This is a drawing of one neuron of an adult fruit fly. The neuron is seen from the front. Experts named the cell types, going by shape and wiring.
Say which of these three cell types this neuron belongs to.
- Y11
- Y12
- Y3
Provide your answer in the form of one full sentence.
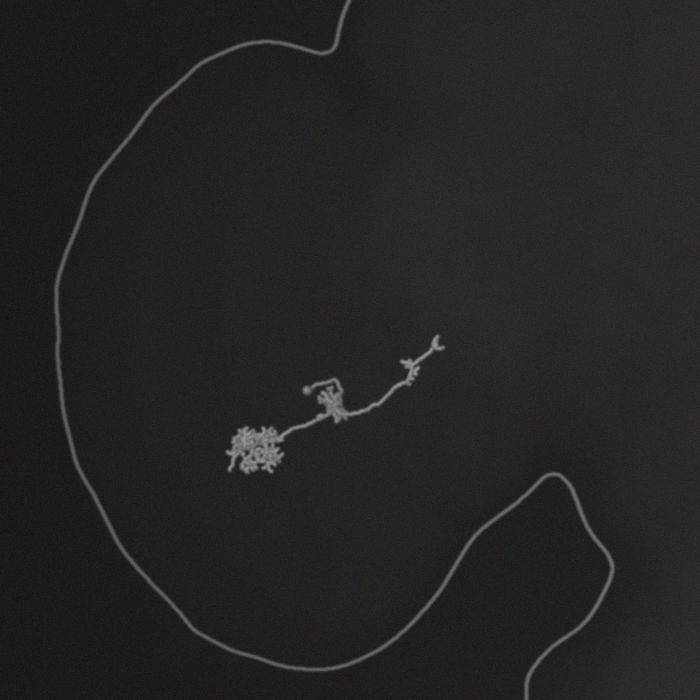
To this neuron applies the cell type name Y3.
